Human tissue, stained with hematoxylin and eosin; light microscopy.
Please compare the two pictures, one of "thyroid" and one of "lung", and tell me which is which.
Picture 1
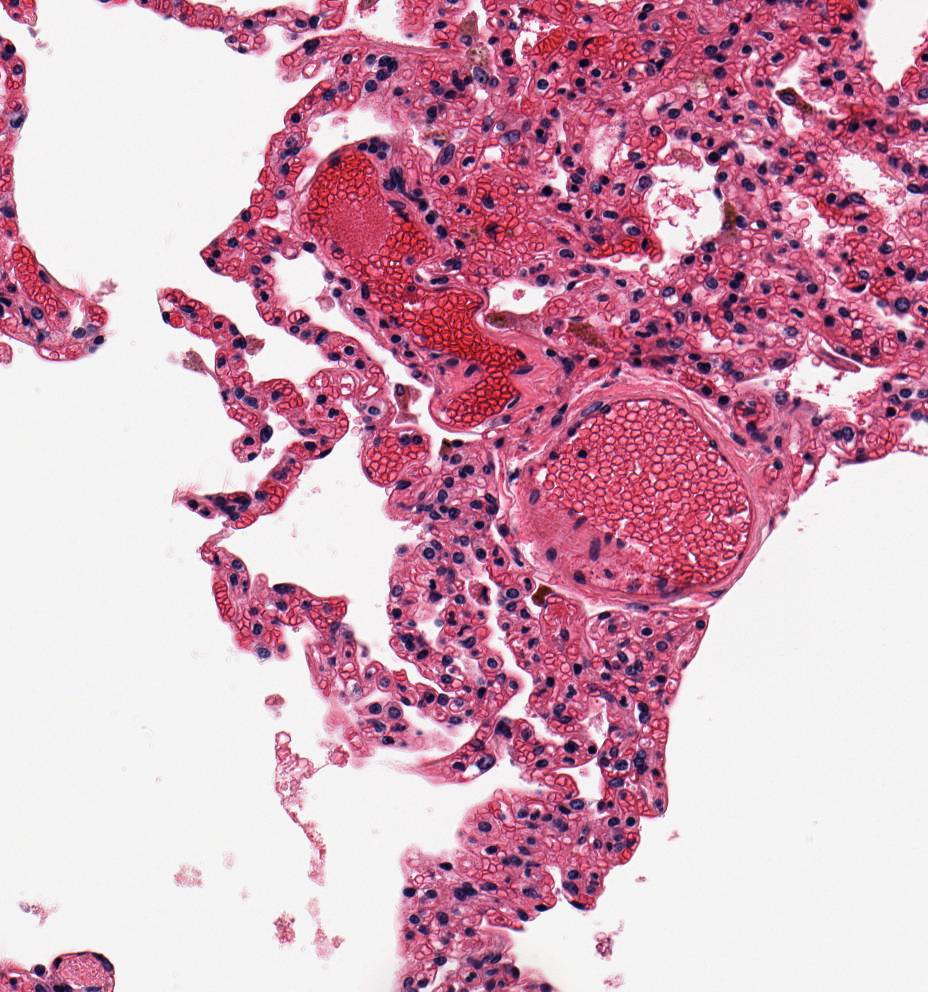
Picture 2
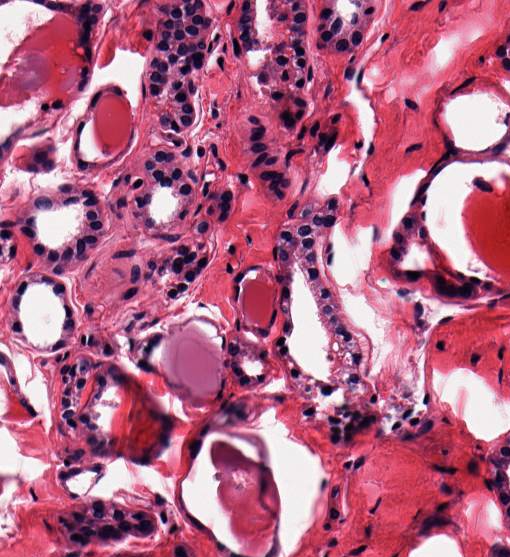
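ID: picture 1 lung, picture 2 thyroid. Lung: thin walls mesh around empty spaces, densest upper right; round vessel right of centre packed with red blood cells, thin pink fibrous rim; branching vessel upper left-centre distended with red blood cells. Thyroid: spaces lined by a single layer of cuboidal to flattened cells; nuclei small, round, dark, fairly uniform; one lumen left of centre, lower half, holds pale violet-grey material, not red; dense pink collagenous stroma, mostly right.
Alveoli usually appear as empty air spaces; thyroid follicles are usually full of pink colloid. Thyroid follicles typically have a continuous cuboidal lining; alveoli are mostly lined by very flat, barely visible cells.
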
